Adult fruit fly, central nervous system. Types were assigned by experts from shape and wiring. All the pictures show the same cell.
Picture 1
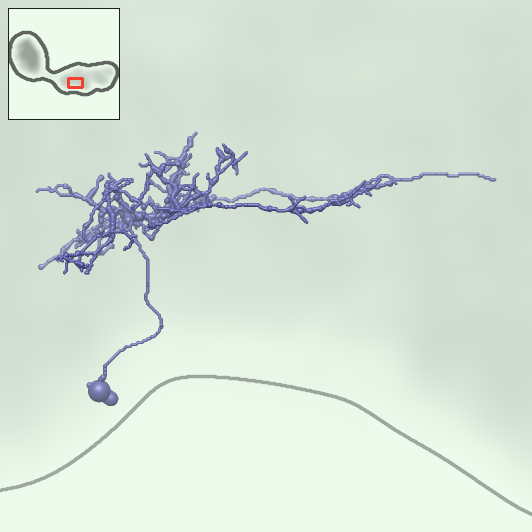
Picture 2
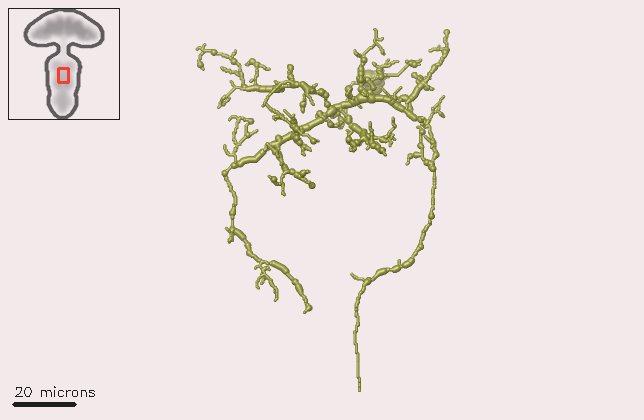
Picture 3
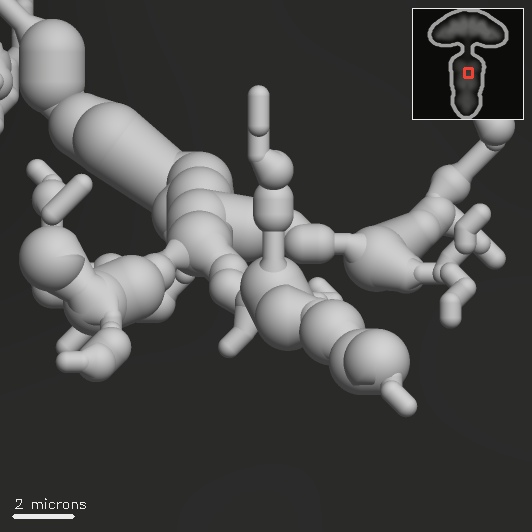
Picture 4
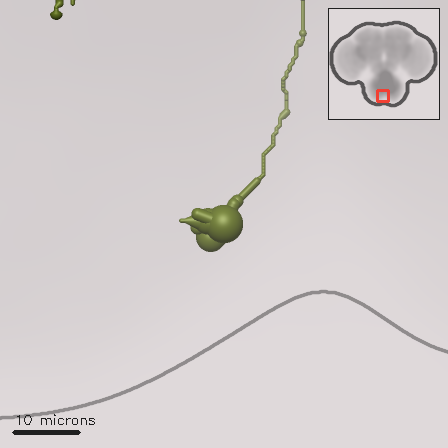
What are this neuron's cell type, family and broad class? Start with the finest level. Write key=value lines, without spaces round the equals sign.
cell_type=IN00A052
family=hemilineage 00A
broad_class=nerve-cord intrinsic neuron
